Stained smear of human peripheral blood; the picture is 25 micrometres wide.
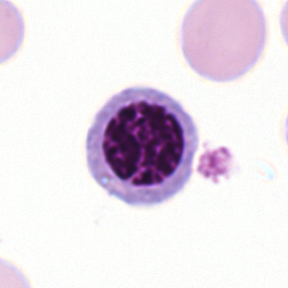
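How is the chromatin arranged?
I see coarse dark clumps with paler lines between them.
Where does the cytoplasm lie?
It rims the nucleus on every side, and I see no granules in it.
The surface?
It has no projections.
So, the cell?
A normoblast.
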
